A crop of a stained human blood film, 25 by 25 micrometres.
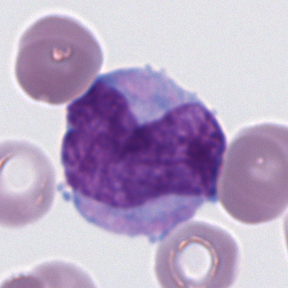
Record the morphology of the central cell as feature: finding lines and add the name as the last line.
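Size: about 15 micrometres across
Nucleus: folded around a notch that opens toward the top
Nuclear share: about 70% of the cell's area
Cytoplasm colour: pale greyish blue
Cytoplasm placement: mostly above and below the nucleus, little at its sides
Upper edge: small ragged blebs
Name: atypical promyelocyte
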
